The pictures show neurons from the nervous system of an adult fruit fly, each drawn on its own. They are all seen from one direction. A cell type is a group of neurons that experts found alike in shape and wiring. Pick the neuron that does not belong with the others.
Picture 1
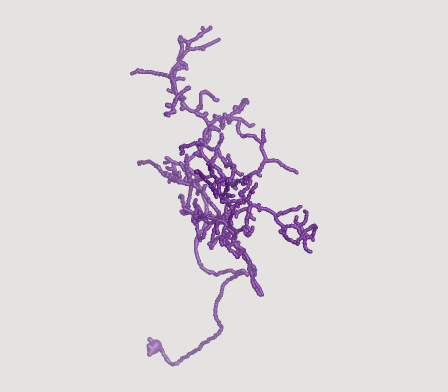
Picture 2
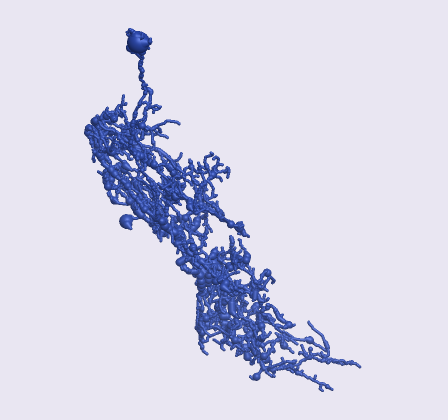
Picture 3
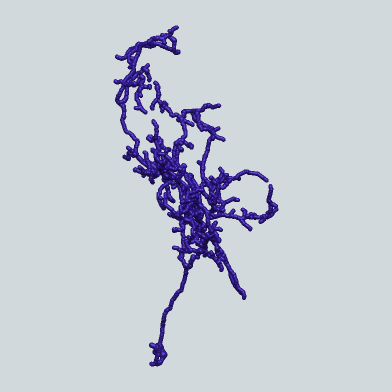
2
